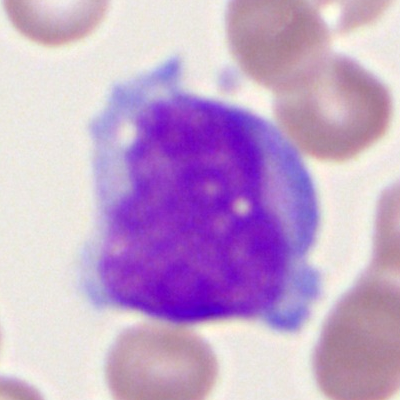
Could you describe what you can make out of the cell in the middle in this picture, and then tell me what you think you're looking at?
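An irregular, ragged outline, rather than a smooth one, surrounds the cell, with pale blue cytoplasmic projections sticking out from its upper left edge. The nucleus occupies most of the cell, leaving a modest rim of cytoplasm. A few small clear white dots lie over the nucleus. It is a monocyte.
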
